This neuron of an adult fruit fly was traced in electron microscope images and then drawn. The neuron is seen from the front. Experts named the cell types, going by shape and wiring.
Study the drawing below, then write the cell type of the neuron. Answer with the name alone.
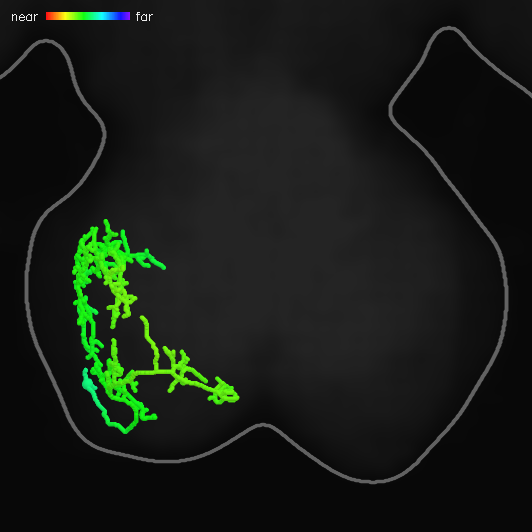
IN13A038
